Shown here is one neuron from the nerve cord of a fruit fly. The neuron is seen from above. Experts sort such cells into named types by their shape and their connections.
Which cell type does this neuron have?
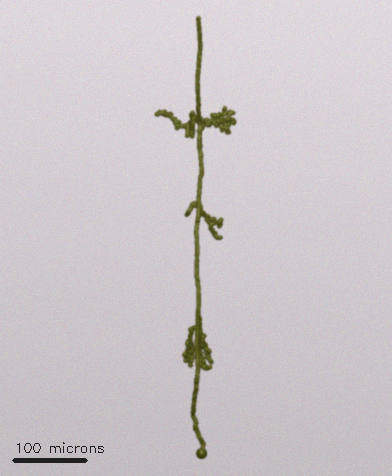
ANXXX296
